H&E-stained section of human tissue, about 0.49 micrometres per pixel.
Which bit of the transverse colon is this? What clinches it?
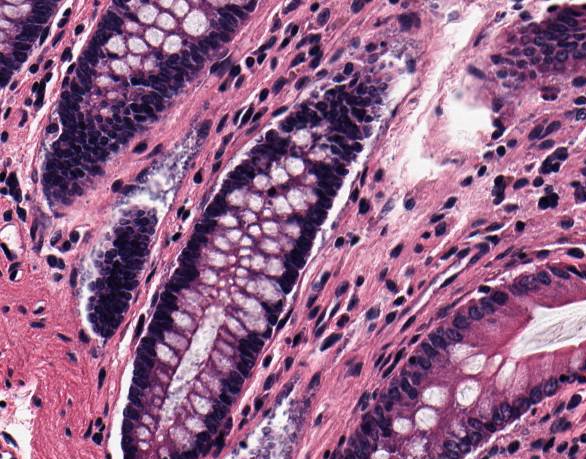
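The answer is colonic mucosa. Its glands are lined by epithelium packed with goblet cells, whose rounded mucin vacuoles appear pale.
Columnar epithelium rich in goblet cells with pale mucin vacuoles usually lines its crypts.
Such glands set it apart from lymphoid tissue, usually a sheet of small round lymphocytes without crypts. The largest gland, central and cut lengthwise, has a narrow slit-like lumen containing pale mucin. Dark epithelial nuclei crowd along the outer, basal edge of each gland.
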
